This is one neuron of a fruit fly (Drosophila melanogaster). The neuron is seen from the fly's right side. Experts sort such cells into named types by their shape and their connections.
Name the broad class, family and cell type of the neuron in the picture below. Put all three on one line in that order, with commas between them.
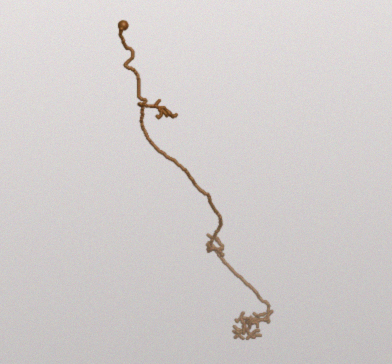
central-brain intrinsic neuron, class CX, PFNp_e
